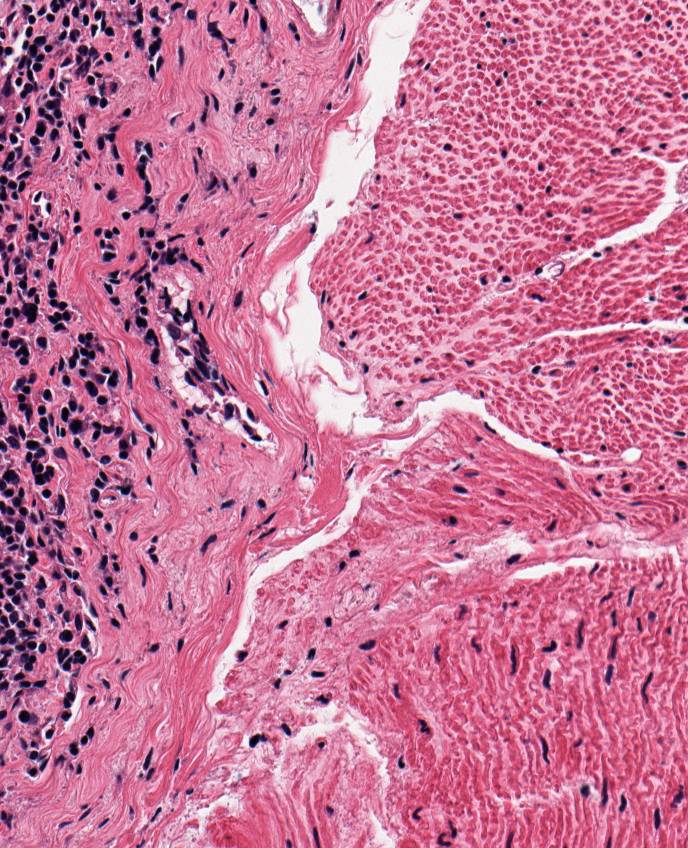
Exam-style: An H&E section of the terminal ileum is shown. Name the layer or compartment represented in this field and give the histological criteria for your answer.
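The bundles on the right are smooth muscle. The upper right bundle is cut across, showing many small round nuclei among pink cell profiles.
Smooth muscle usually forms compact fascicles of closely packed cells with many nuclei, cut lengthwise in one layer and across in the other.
Left of it runs wavy pink collagen with sparse spindle nuclei instead.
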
